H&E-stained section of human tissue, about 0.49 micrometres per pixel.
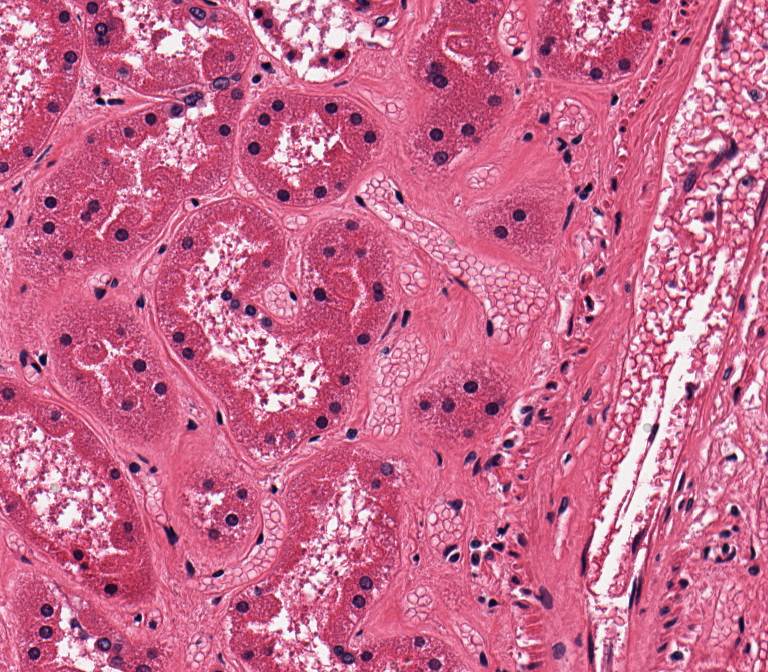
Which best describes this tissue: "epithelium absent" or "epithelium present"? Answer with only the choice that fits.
Epithelium present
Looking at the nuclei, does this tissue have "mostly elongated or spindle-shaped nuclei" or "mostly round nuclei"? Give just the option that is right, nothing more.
Mostly round nuclei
